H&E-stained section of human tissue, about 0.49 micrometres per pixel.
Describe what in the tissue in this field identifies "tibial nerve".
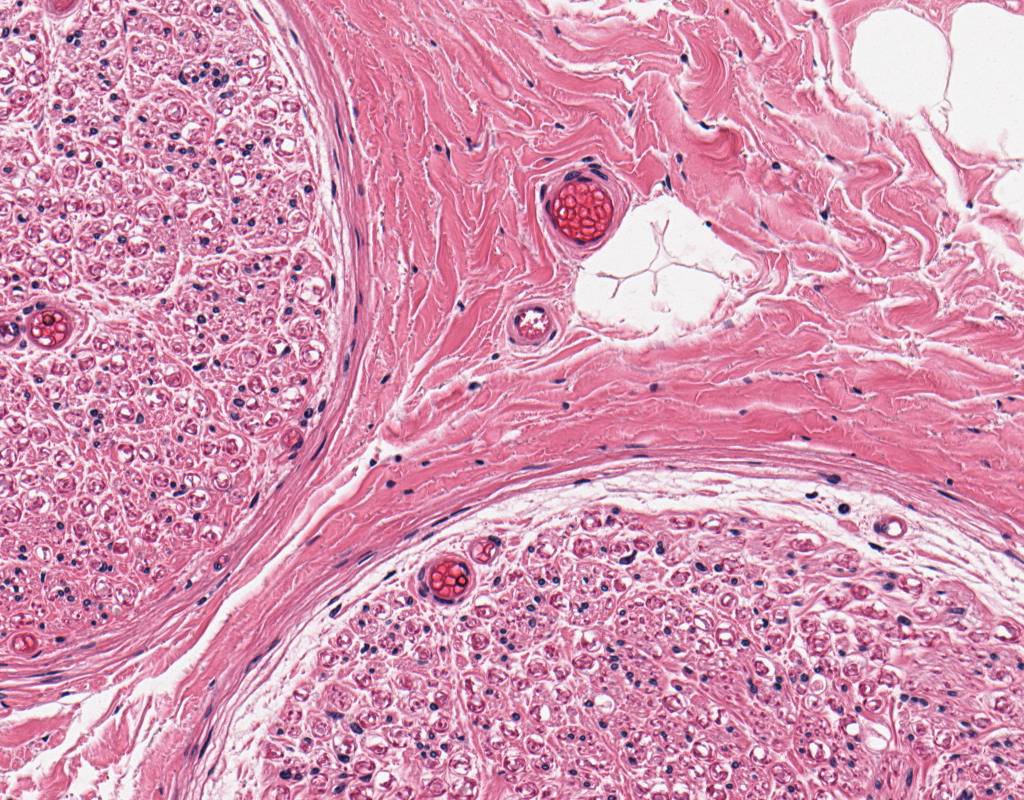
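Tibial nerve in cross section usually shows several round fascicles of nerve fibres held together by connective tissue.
This fits the two large rounded bundles here, separated by a diagonal band of dense pink connective tissue.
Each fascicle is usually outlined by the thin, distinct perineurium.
A thin sheath of flattened cells, their elongated nuclei following the curved edge, wraps each bundle.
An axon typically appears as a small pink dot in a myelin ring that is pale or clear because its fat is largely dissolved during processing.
The many small round profiles in each bundle, pale rings around pink centres, match this. Small dark nuclei lie scattered among them. Nothing seen conflicts.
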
